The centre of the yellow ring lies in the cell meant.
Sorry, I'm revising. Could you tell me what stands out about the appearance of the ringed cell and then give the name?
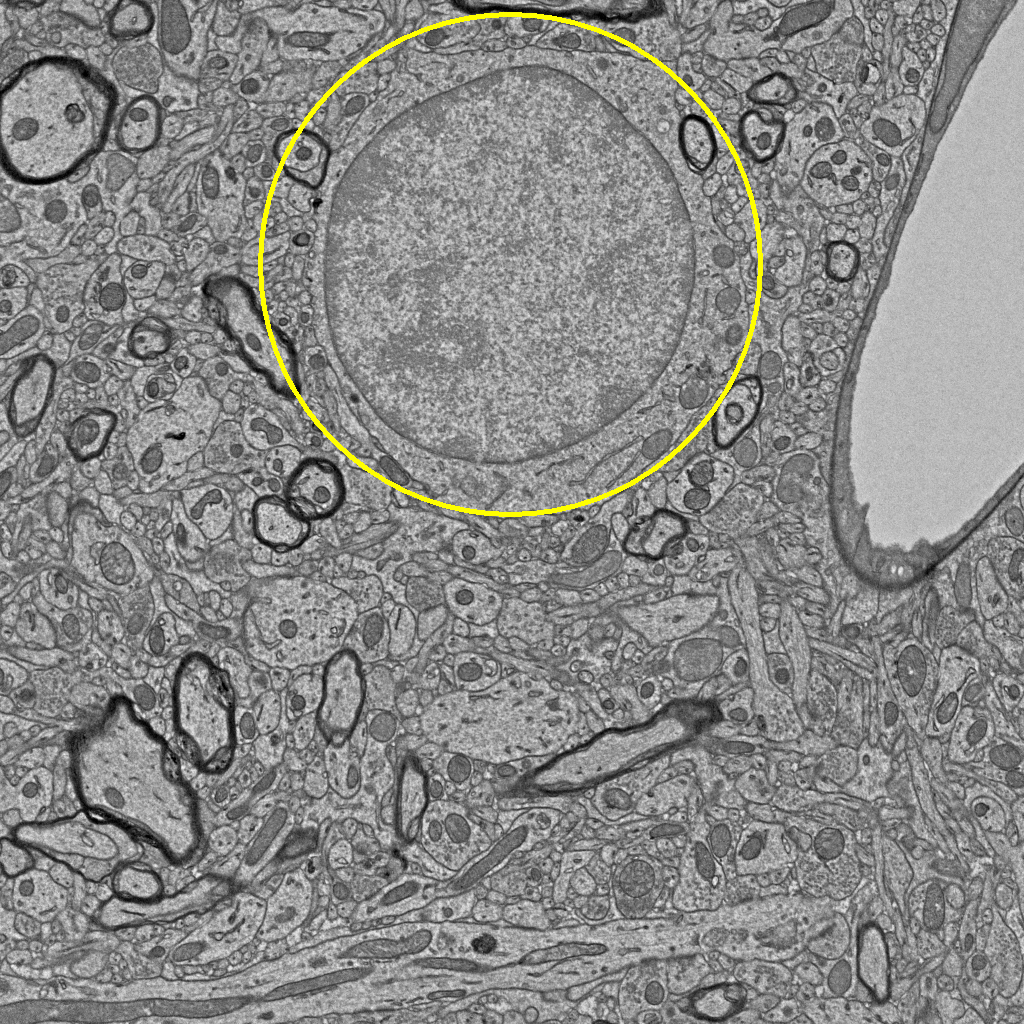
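Let me see: a roughly round nucleus, shown in full within the ring. Its envelope is smooth, without deep folds. I find no distinct nucleolus in this plane, nor any prominent stacks of rough endoplasmic reticulum in the cytoplasm. So, an oligodendrocyte.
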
